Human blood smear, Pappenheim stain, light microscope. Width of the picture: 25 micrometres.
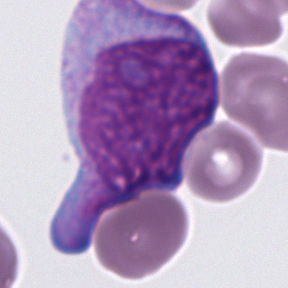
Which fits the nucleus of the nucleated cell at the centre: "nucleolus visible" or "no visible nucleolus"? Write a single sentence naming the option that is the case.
This cell has at least one nucleolus visible in its nucleus.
